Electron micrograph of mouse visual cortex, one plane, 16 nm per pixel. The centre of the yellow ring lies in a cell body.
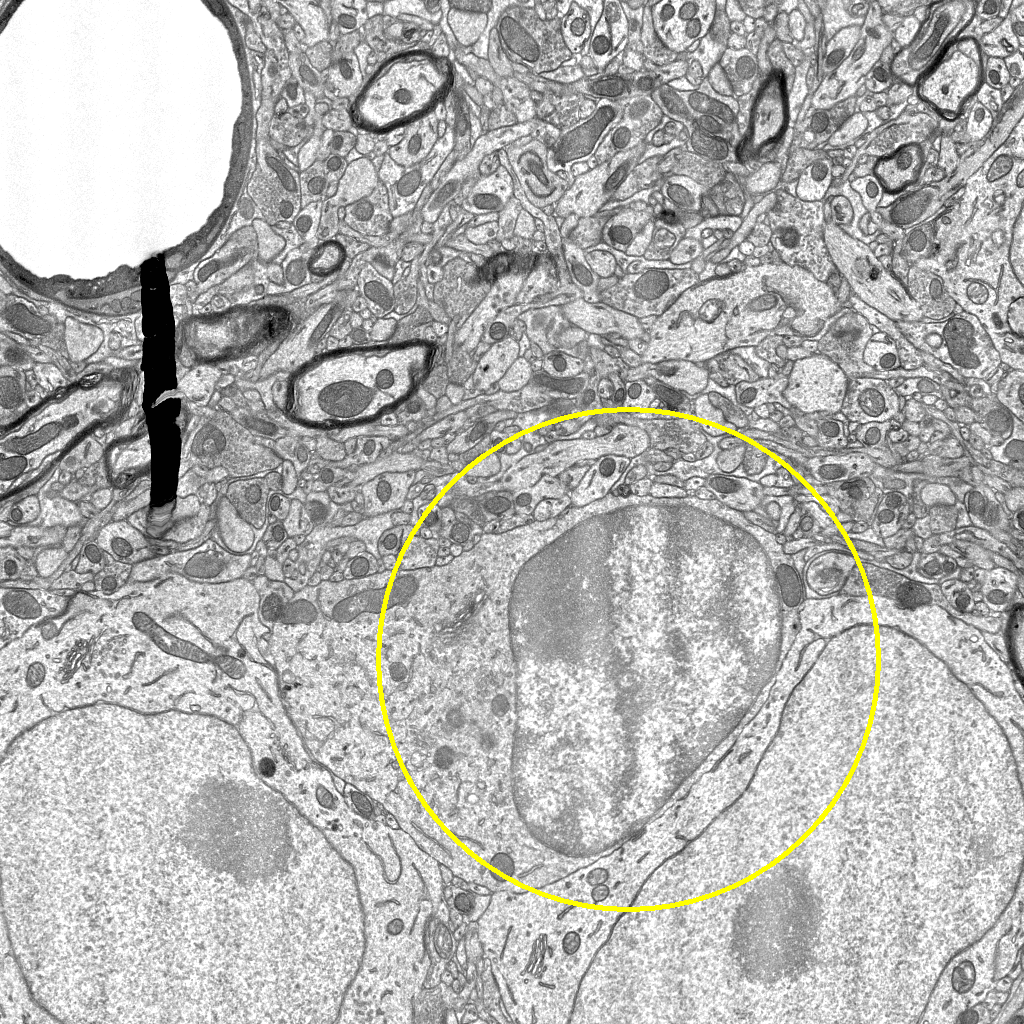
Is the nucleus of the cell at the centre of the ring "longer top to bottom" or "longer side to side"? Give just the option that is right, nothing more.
Longer top to bottom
